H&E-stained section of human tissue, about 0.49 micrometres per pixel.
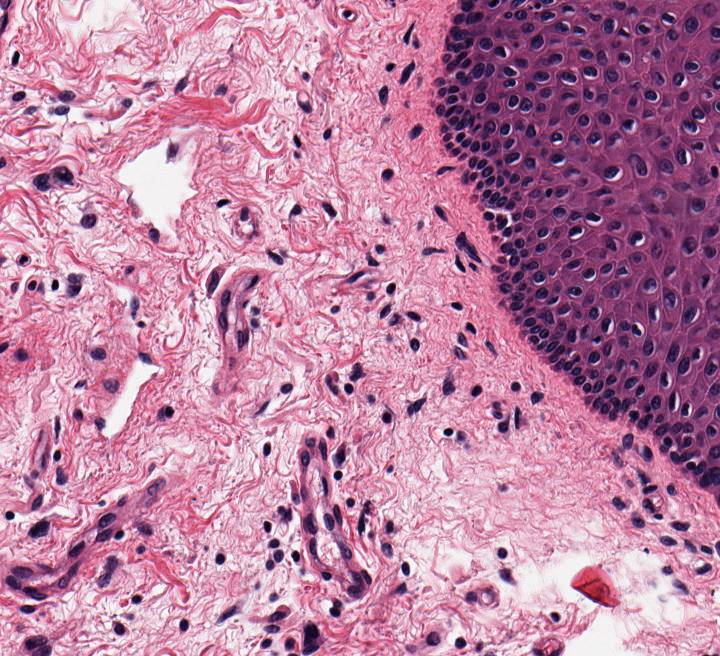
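Vagina, H&E. Layout: stratified epithelium in the upper right, loose connective tissue to the left and below. Epithelium: stratified squamous, with a crowded, darker-staining basal layer along the stromal border. Its lower border: a smooth curve, no finger-like downgrowths. Stroma: loose, wavy, pale pink collagen fibres.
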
